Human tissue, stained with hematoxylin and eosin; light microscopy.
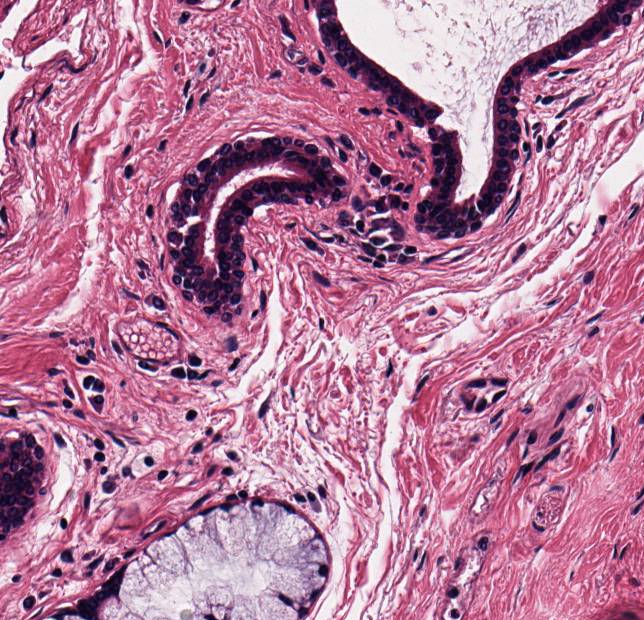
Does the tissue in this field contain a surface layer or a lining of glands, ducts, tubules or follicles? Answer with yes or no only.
Yes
